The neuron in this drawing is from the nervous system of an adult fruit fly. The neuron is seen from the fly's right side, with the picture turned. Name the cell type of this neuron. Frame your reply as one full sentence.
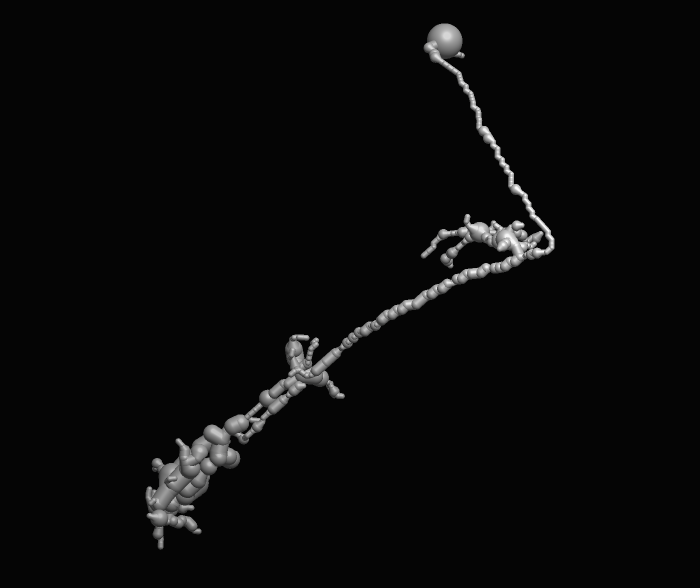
To the cell type C3 belongs this neuron.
